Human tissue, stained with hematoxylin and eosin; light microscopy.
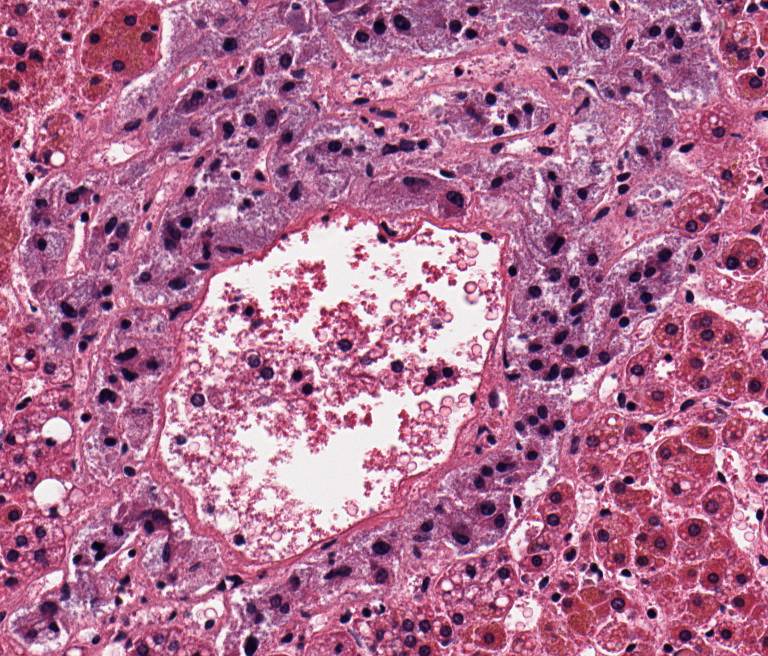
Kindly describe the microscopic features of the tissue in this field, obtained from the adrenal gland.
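The central space holds scattered red blood cells and loose pink flocculent material, not packed full. A broad band of cells with pale purple-grey cytoplasm surrounds it, extending to the top. At right and lower right, large polygonal hepatocytes show deep pink-red granular cytoplasm and round central nuclei, many at lower right with a distinct dot-like nucleolus.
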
